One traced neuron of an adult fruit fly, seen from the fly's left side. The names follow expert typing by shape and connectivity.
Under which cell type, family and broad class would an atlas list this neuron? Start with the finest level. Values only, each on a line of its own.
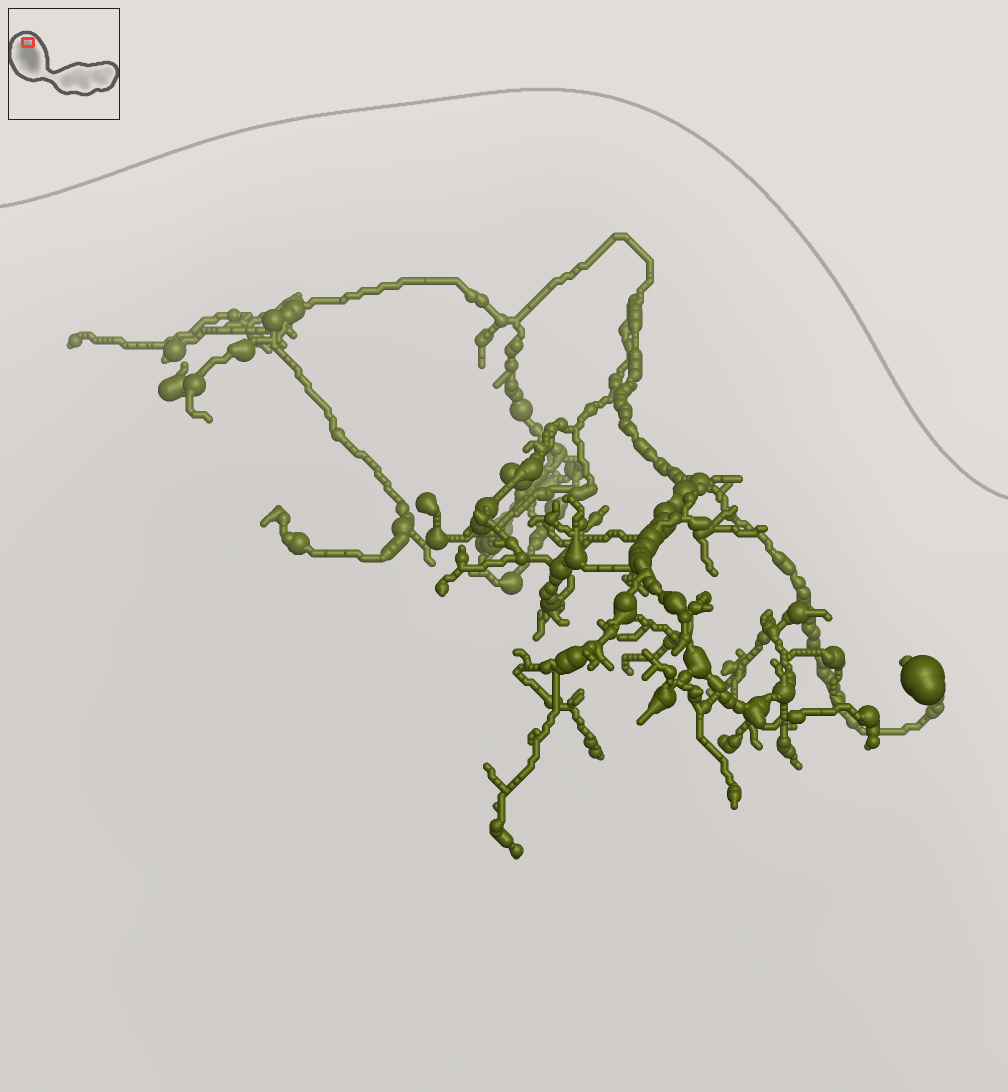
LHPV6d1
hemilineage LHp2
central-brain intrinsic neuron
